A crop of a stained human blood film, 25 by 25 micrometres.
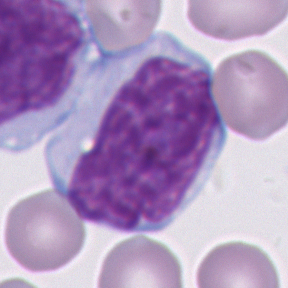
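Myeloblast, here in the centre of the blood smear. Notice that its nucleus is elongated, about 17 by 10 micrometres, with a small notch at its lower end. The pale blue cytoplasm forms a wider rim on the left side of the nucleus than on the right. Follow that cytoplasm outward and you will see it turn a deeper blue along the cell edge than it is near the nucleus.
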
